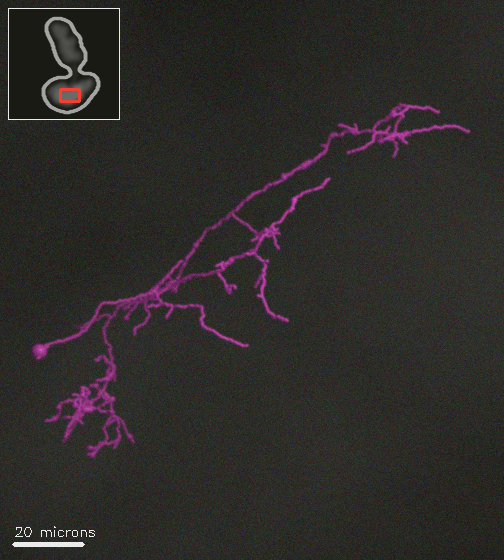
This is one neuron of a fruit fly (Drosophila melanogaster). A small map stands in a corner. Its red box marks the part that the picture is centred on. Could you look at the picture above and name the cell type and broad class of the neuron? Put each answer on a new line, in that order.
CB3050
central-brain intrinsic neuron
